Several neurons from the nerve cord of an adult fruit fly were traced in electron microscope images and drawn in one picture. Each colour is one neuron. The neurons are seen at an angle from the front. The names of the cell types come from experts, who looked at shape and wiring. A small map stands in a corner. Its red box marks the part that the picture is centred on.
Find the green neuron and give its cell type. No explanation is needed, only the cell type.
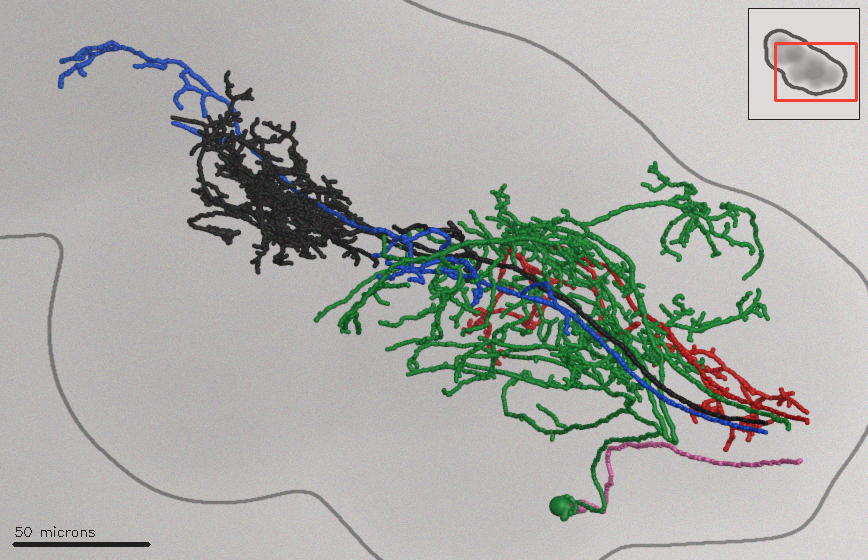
AN27X016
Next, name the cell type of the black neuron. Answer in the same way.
AN03B039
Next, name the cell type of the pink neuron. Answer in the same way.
AN27X021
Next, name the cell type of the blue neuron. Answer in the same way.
DNb02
